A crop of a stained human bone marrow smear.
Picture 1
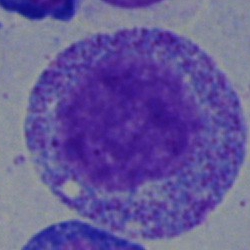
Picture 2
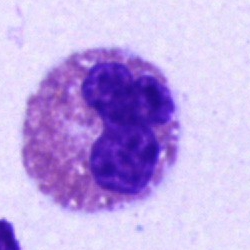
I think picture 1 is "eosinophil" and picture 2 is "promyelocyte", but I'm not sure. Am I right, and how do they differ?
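Picture 1: promyelocyte. Picture 2: eosinophil. Promyelocyte: outline round and smooth; broad rim of cytoplasm around the nucleus on all sides; cytoplasm crowded with many purple granules; one small clear vacuole at lower left. Eosinophil: outline round; nucleus toward the right side; chromatin dense and dark purple; no nucleoli visible.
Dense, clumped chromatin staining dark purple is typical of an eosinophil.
Difference in layout: cytoplasm encircles the promyelocyte's nucleus on every side, while the eosinophil's nucleus lies to the right. Bottom-left corner of picture 2: edge of a separate dark purple cell, apart from the eosinophil.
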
